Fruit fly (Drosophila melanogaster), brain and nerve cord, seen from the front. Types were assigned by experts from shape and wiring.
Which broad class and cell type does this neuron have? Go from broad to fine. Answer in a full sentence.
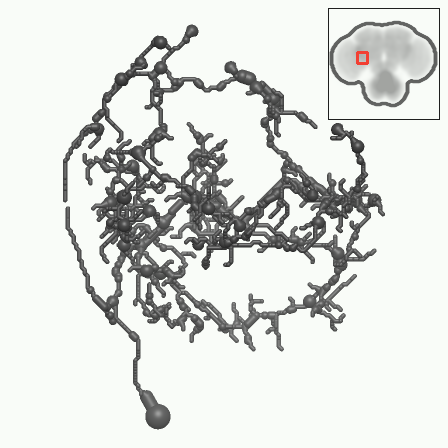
A central-brain intrinsic neuron, type CB2178.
